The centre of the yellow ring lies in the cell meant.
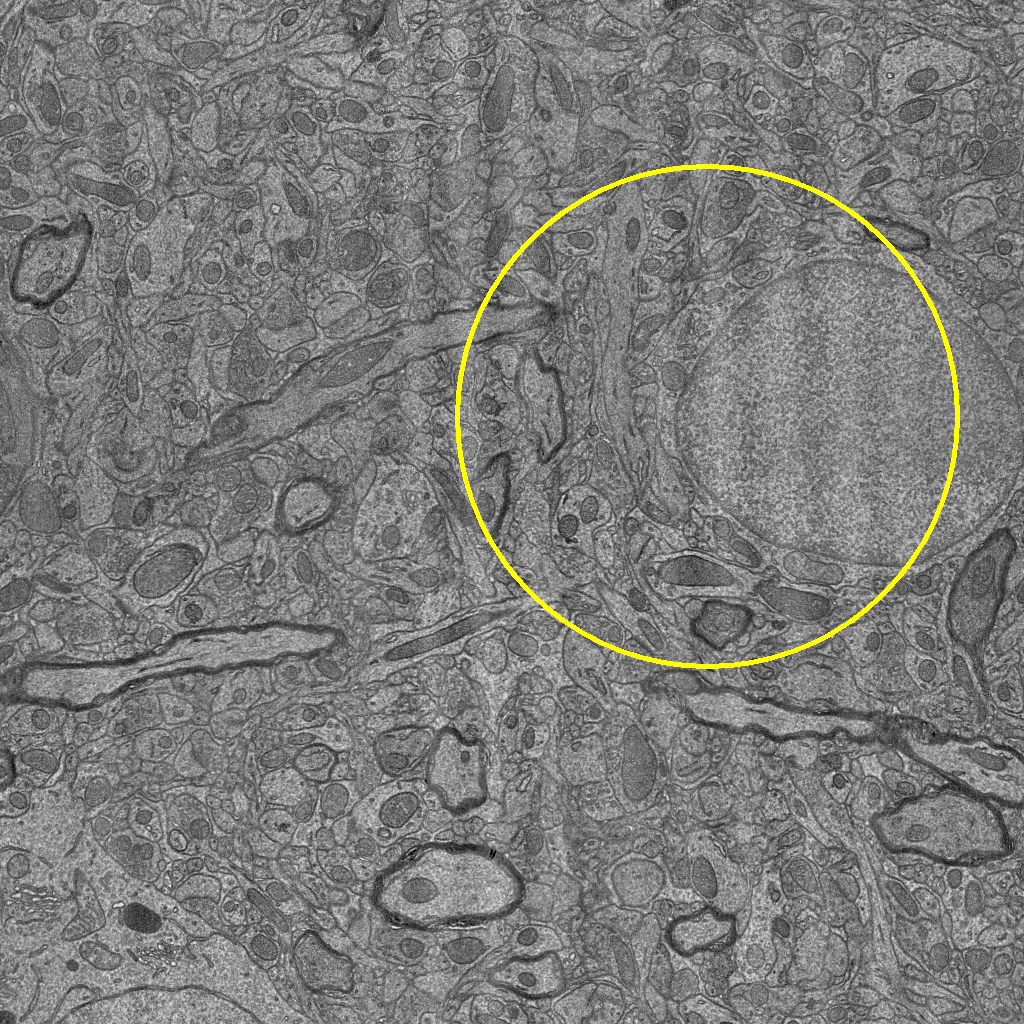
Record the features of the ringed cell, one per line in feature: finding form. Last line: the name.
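Shape: large, rounded nucleus; right part beyond ring
Nuclear outline: smooth, no deep folds
Chromatin: finely granular, evenly spread, no dense clumps along envelope
Nucleolus: none in this plane
Identity: astrocyte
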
